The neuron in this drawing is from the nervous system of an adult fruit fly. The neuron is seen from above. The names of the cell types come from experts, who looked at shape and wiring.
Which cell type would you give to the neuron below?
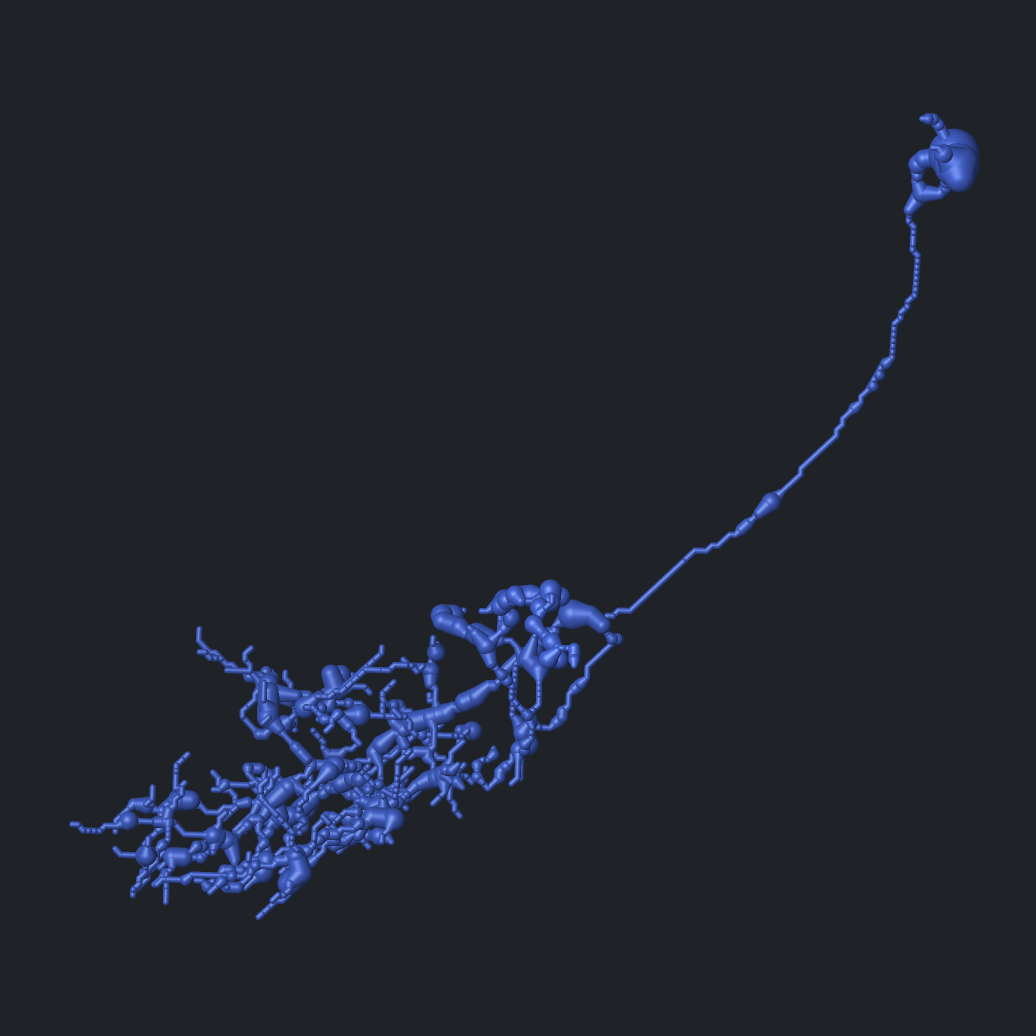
CB4172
